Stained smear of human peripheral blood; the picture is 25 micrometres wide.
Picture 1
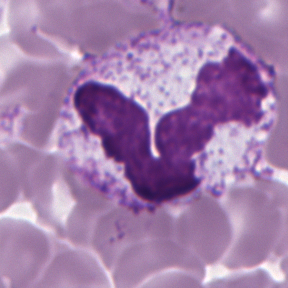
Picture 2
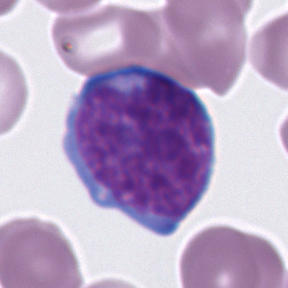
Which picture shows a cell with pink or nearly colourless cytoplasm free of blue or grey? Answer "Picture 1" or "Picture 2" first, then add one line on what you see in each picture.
Picture 1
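In picture 1: The cytoplasm is plentiful and very pale, almost colourless.
In picture 2: The cytoplasm is blue.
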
